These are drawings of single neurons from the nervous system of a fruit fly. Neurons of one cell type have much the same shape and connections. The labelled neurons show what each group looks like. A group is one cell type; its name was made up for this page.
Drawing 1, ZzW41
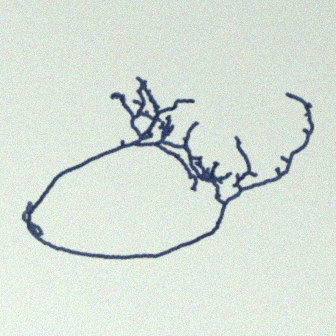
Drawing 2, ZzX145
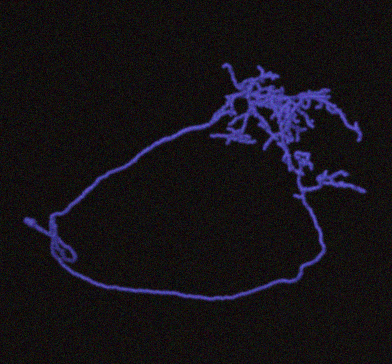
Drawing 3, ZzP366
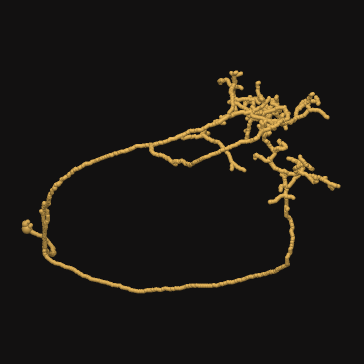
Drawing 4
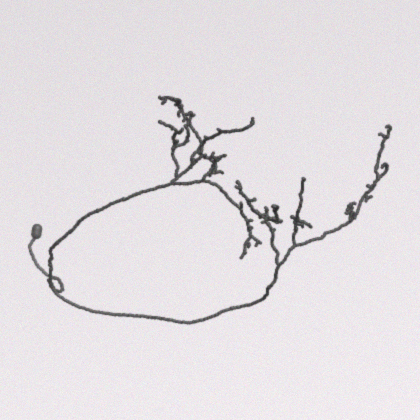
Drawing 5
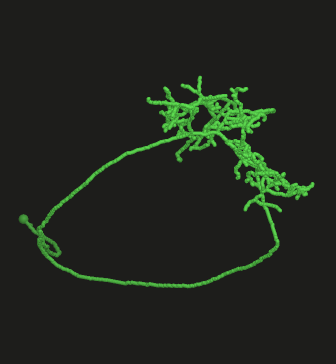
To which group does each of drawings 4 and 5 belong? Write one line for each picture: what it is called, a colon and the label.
4: ZzW41
5: ZzX145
